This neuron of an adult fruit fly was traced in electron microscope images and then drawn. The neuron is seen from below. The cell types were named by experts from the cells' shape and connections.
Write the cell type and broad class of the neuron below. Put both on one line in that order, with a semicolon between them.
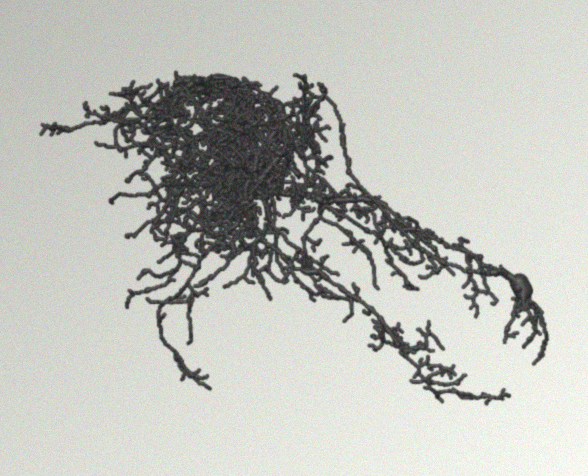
PLP256; central-brain intrinsic neuron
